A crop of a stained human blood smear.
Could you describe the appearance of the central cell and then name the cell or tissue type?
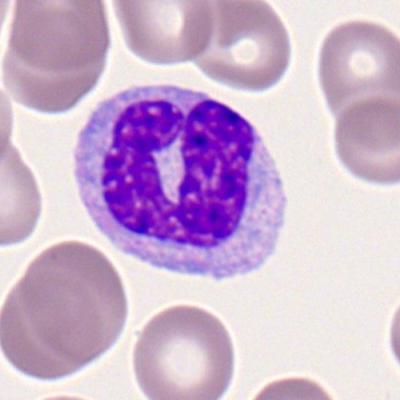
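Taking the nucleus first, it is folded into two side-by-side lobes around a pale central cleft, and no nucleoli are visible in it. Next, the cytoplasm holds fine, dust-like lilac granules. Last, no vacuoles are seen in the cytoplasm. It is a monocyte.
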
